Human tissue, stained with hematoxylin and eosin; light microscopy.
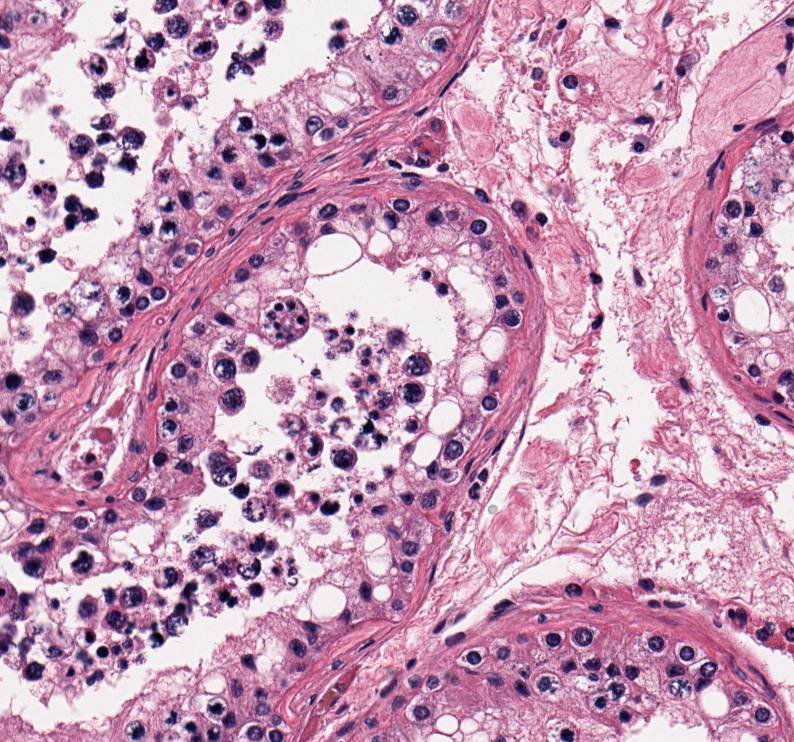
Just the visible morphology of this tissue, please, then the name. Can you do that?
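First, cross-sections of rounded tubules, one central, parts of others at the left, right edge and bottom, separated by interstitial tissue. Second, each has a thick, pink, fibrous wall, its flattened spindle-shaped nuclei running circumferentially. Third, several layers of rounded cells line each, many with large round nuclei of coarsely clumped dark chromatin. This is testis.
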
